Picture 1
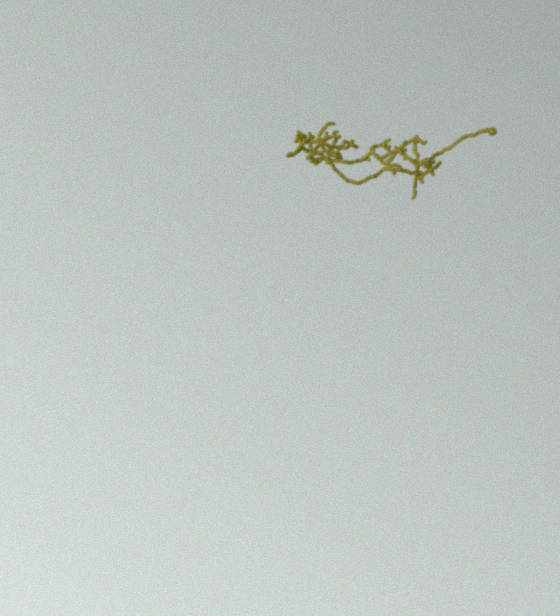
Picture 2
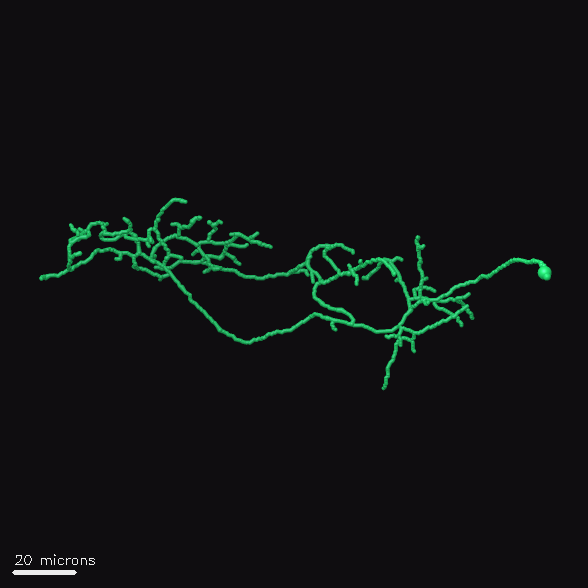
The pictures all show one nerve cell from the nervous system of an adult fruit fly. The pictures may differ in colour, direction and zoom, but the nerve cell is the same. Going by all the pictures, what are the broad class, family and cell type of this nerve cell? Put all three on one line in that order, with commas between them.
central-brain intrinsic neuron, hemilineage SLPpl1, SMP219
